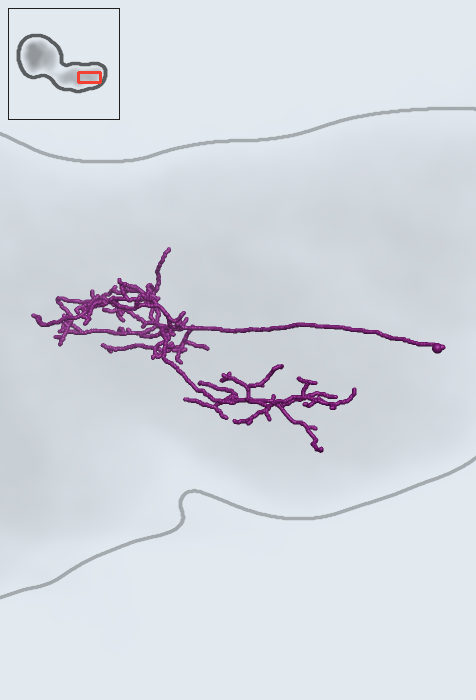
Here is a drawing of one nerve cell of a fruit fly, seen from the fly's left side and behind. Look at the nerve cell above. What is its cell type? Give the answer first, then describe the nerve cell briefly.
It is of cell type IN12B068_a. Its broad class is nerve-cord intrinsic neuron. Its cell body lies on the right of the picture. Dozens of branch ends can be seen.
